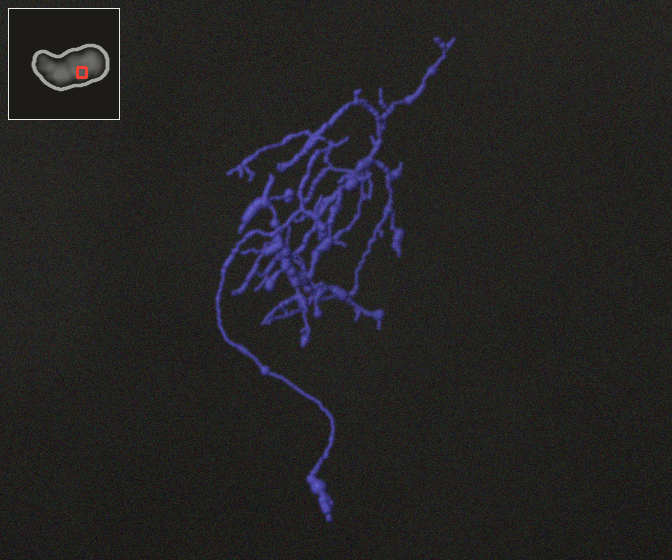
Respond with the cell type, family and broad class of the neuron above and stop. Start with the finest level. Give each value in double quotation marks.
"CB1048", "hemilineage ALv2", "central-brain intrinsic neuron"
